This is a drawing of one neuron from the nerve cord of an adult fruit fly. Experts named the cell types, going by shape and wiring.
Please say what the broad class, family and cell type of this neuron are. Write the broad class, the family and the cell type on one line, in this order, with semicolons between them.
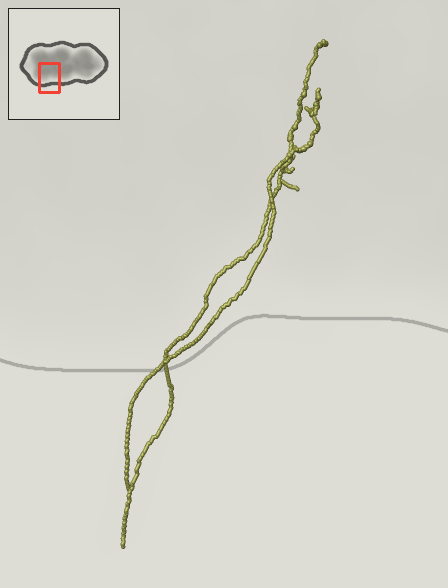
sensory neuron entering the nerve cord; class gustatory; WG1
